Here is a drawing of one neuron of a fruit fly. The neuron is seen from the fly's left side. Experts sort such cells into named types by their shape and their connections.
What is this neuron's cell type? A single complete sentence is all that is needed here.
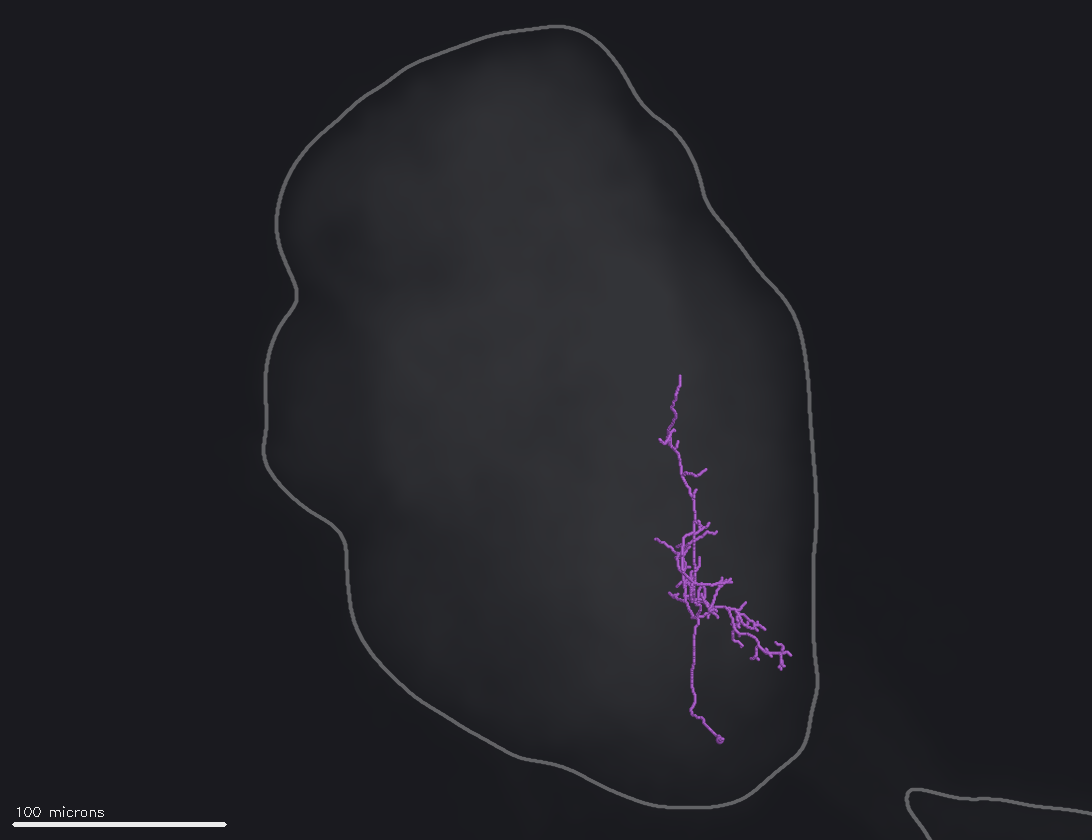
Classified by cell type, this neuron is GNG428.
